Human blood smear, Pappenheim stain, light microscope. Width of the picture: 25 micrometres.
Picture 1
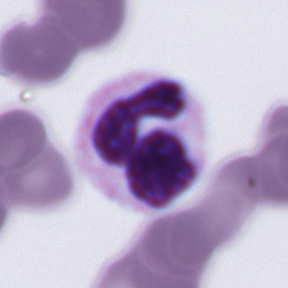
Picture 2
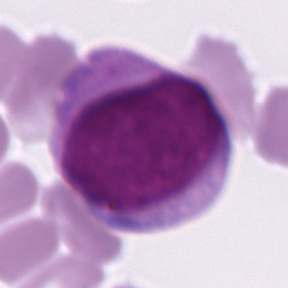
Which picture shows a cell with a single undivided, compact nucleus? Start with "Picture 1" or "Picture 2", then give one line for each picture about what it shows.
Picture 2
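Picture 1: The nucleus is made of two lobes.
Picture 2: The nuclear outline is smooth, with no indentation or lobes.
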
